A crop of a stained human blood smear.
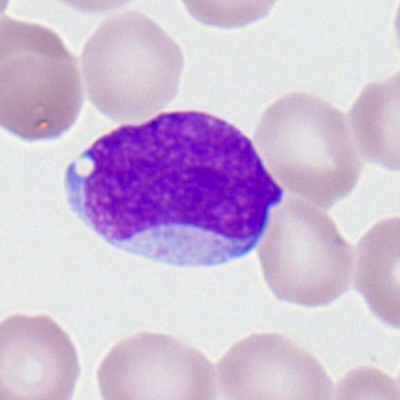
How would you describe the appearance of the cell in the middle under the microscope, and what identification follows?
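See first the pale blue cytoplasm, mostly a crescent below the nucleus. At the cell's left edge sits one small, round, clear vacuole. Red cells press against its right side. This cell is a myeloblast.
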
